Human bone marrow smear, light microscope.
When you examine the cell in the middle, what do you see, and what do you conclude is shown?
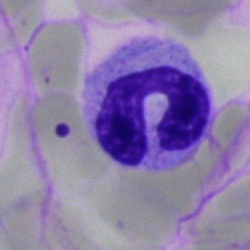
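The nucleus is a thick curved band, bent into a horseshoe around a pale central hole. Its two ends leave a gap opening toward the bottom of the cell. A moderate rim of pale lilac cytoplasm, with fine, faint purplish granules, surrounds it. It is a band neutrophil.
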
